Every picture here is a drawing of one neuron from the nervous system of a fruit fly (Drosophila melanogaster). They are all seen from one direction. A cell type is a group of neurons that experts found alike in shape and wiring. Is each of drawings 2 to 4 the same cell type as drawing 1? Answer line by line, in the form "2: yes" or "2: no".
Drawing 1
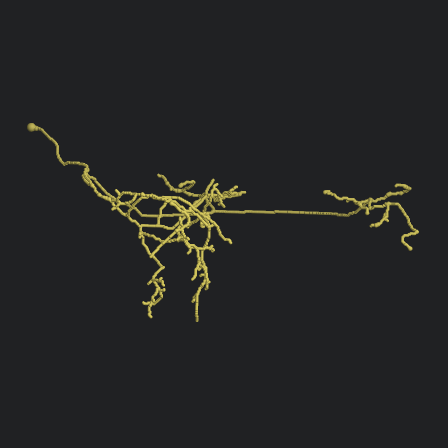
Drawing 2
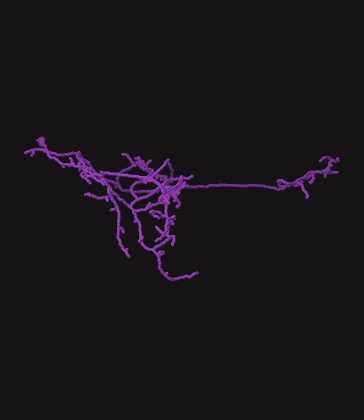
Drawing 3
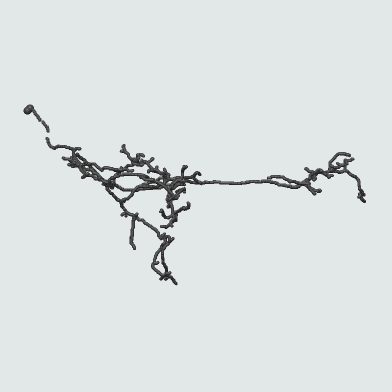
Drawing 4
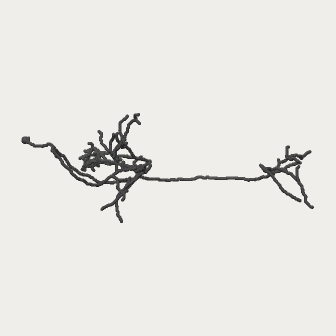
2: yes
3: yes
4: no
